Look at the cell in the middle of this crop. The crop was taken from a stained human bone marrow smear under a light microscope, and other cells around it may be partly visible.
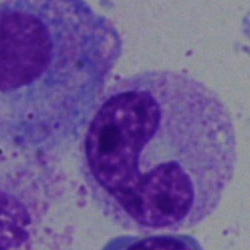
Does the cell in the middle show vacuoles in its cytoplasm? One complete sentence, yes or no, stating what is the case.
Yes, in the cytoplasm of the cell there is at least one clear vacuole.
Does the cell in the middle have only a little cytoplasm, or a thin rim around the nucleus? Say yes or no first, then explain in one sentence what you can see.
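No. The cytoplasm is abundant and pale pinkish-lilac.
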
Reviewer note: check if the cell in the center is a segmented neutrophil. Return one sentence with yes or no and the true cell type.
No, in the middle of the crop there is a band neutrophil rather than a segmented neutrophil.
